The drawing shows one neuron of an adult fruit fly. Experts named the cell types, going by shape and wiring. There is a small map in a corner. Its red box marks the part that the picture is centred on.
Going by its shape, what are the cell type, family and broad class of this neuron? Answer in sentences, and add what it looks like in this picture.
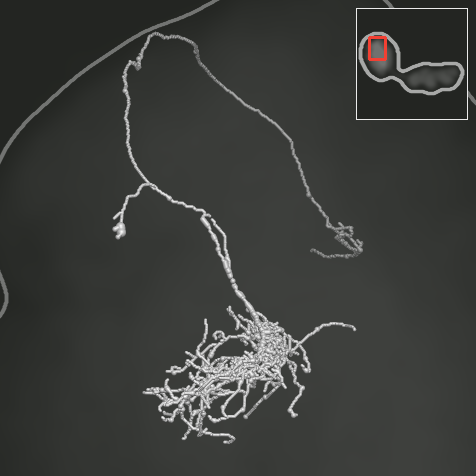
It is of cell type PVLP007. Its family is hemilineage VLPd&p1_dorsal. It is a central-brain intrinsic neuron. The cell body is on the left of the picture. The picture shows dozens of branch ends.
